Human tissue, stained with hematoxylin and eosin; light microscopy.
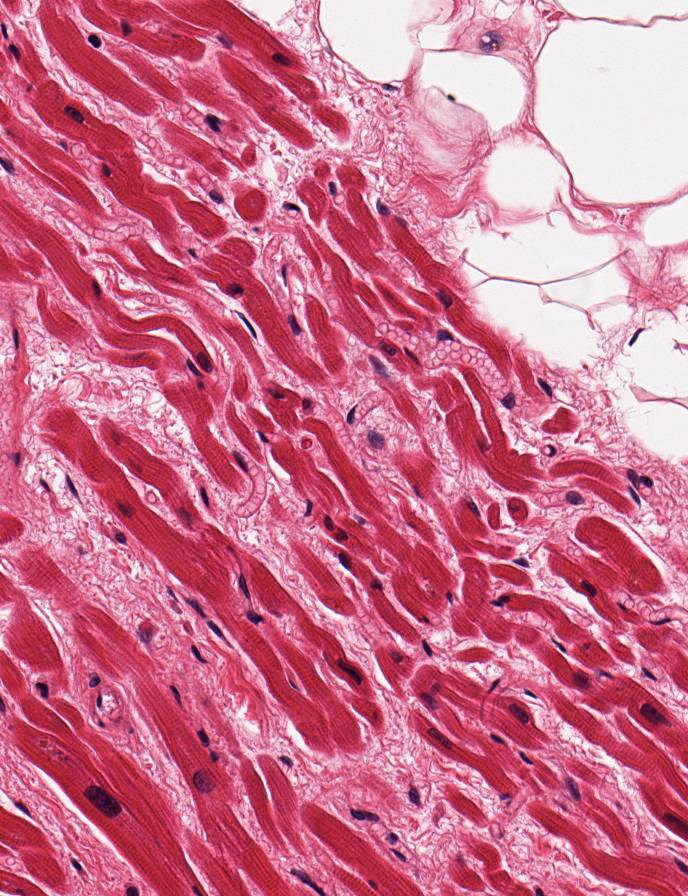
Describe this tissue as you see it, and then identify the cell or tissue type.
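Bundles of deeply eosinophilic muscle fibres cross diagonally, upper left to lower right. Several fibres, I notice, branch and join their neighbours. Nuclei look single, oval and centrally placed. Up in the right corner, large empty thin-walled adipocytes. So: atrial appendage of the heart.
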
